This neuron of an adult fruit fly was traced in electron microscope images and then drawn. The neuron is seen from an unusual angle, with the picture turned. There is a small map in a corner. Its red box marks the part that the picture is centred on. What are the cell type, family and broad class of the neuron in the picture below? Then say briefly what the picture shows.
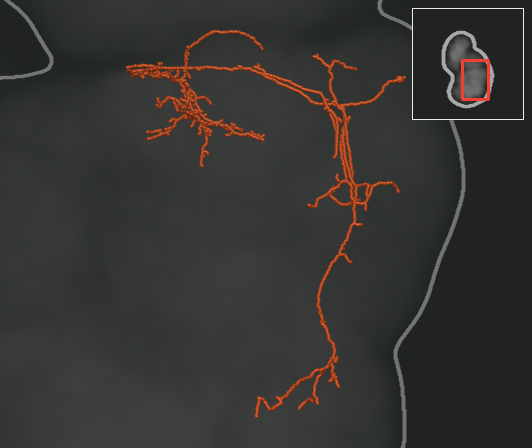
The cell type is CB2377. Its family is hemilineage LHp2. Its broad class is central-brain intrinsic neuron. The cell body is at the upper right of the picture. The picture shows dozens of branch ends.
